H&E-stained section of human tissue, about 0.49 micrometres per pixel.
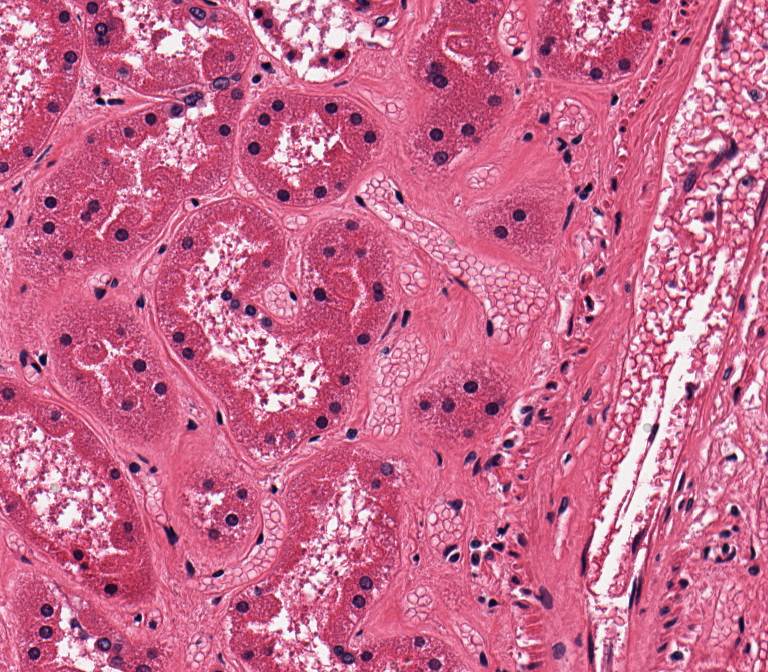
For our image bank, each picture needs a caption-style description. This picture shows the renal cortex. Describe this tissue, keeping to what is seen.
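Left two-thirds: closely packed, rounded, winding tubular units divided by thin bands of pink stroma. Lining cells: round, dark nuclei set toward the tubules' outer edge. Near centre: small clusters of pale cells with honeycomb-like vacuolated cytoplasm in the stroma between tubules. Right side: band of dense pink fibrous tissue with elongated spindle-shaped nuclei running diagonally down.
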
